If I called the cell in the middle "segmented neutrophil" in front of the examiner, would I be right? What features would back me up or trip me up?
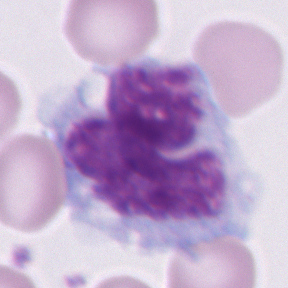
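Let me take the cytoplasm first: it is pale greyish blue.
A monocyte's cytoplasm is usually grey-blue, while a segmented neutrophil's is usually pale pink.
That colour sides with monocyte and against segmented neutrophil. The cytoplasm also shows no distinct coloured granules, and no nucleoli can be seen in the nucleus. The outline is irregular, with a frayed, ragged edge. Red cells lie close around the cell but leave its nucleus uncovered. Weighing it all, segmented neutrophil does not fit; this cell is a monocyte.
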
